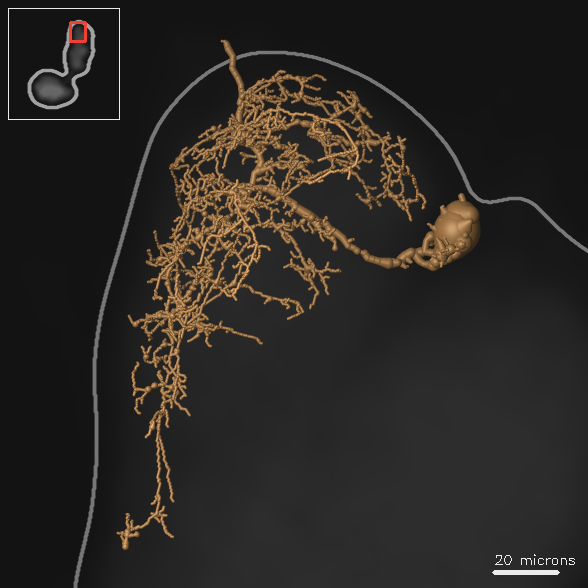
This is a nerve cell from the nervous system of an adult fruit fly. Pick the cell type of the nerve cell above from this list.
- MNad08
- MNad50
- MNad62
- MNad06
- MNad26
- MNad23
MNad23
